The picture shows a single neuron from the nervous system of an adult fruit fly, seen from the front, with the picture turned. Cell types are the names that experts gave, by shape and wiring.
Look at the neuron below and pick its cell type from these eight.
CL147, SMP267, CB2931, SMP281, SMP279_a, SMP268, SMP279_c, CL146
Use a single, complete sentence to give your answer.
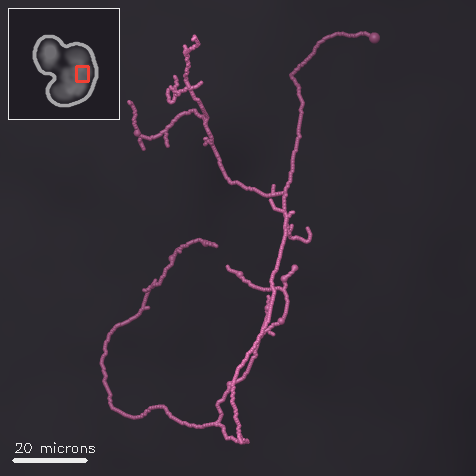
By cell type, this neuron is classified as CL146.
